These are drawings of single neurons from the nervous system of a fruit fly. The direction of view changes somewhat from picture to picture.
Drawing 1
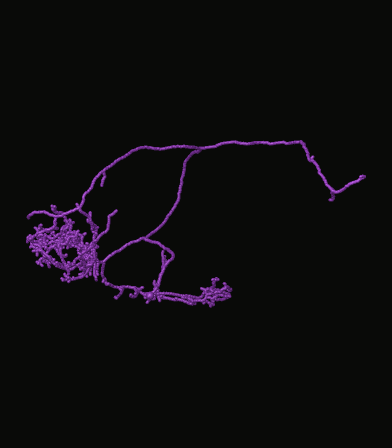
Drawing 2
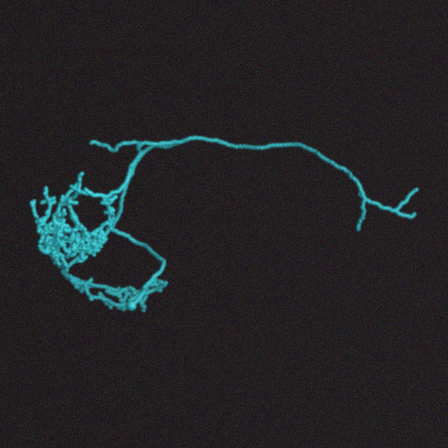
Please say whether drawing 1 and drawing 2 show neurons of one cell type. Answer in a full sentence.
They are of the same cell type.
